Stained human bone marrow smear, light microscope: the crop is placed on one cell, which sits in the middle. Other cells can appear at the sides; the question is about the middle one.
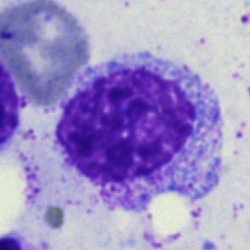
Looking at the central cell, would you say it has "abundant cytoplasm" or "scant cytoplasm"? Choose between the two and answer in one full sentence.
There is only scant cytoplasm around the nucleus of this cell.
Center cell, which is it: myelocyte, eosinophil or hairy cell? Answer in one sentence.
The cell at the middle of the frame should be recorded as a myelocyte.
